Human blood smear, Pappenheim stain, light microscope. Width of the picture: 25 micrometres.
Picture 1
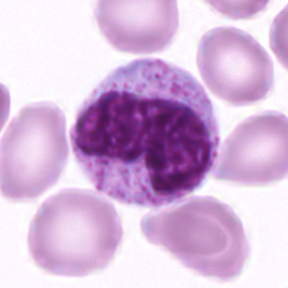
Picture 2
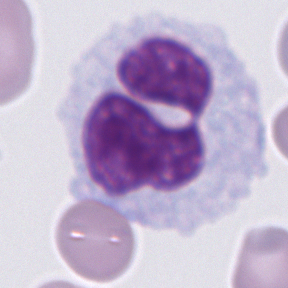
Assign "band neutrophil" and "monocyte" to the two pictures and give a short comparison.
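Look first at picture 1: that is the band neutrophil, and picture 2 holds the monocyte. Start with the edges: the band neutrophil is round and smooth, about 13 micrometres across, with red cells lying close on every side, while the monocyte's edge is irregular and faintly ruffled. Now the nucleus: in the monocyte it is folded, so that a narrow pale cleft separates an upper part from a lower part.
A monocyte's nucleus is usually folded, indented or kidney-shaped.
In the band neutrophil, see how the chromatin is dark purple and coarsely clumped.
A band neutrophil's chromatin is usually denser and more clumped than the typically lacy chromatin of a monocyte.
Neither cell shows a nucleolus. Finally the cytoplasm: the band neutrophil has small reddish-purple granules scattered through it and no vacuoles, while the monocyte has abundant pale greyish-blue cytoplasm on all sides of its nucleus, without coarse orange or dark granules.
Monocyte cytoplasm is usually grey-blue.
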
